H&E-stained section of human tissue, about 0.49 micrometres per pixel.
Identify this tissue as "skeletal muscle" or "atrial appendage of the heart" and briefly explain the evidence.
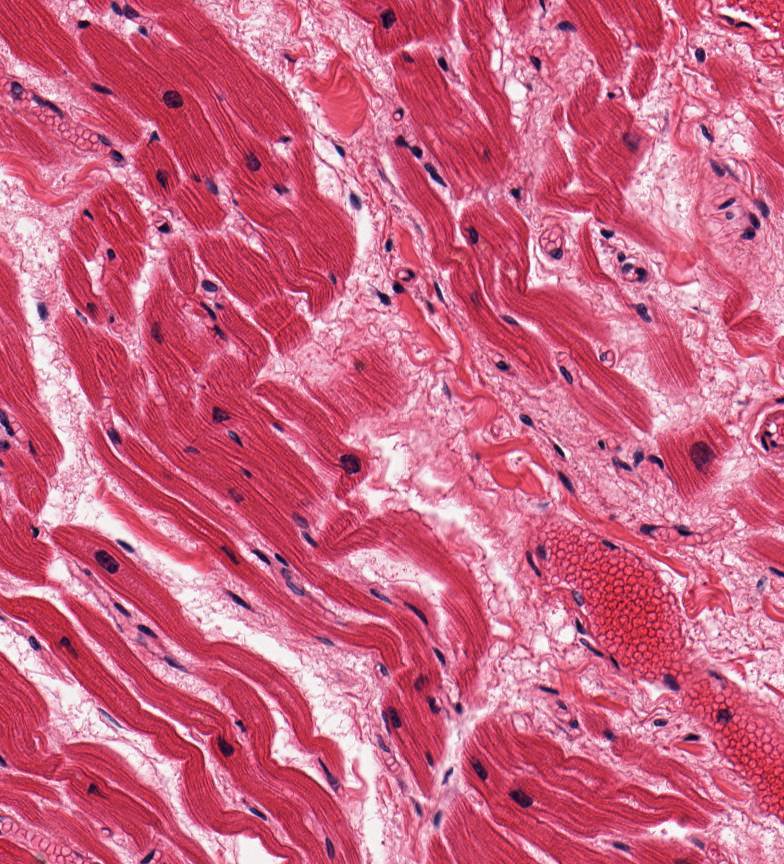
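This is atrial appendage of the heart. The deciding feature is that the muscle fibres branch and join neighbouring fibres.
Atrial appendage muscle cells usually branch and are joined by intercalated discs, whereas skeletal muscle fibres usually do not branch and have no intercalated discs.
Most of the elongated fibres run in wavy parallel bands diagonally from upper left toward lower right. Their cytoplasm is deeply eosinophilic with fine longitudinal striations. Between the fibre groups, most widely through the centre, lies loose, pale, wispy connective tissue with small elongated dark nuclei.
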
